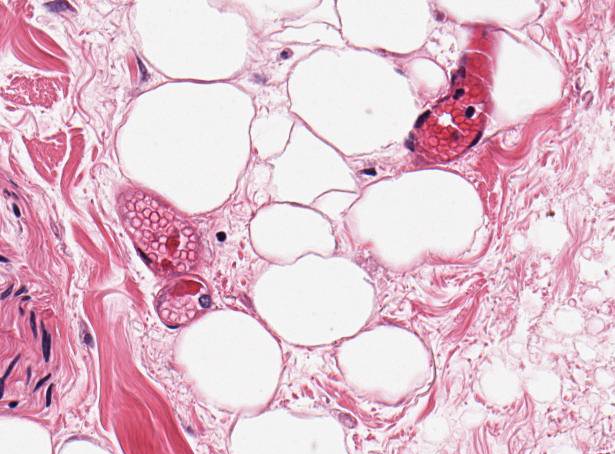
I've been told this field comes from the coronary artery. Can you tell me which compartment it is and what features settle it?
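Fat fills the field's centre. Large, empty, rounded adipocytes are separated by thin pink walls; their few nuclei are small, dark and pressed flat against the edge.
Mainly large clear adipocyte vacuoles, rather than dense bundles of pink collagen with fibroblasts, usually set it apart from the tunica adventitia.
Small vessels holding red blood cells lie upper right and left of centre.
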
